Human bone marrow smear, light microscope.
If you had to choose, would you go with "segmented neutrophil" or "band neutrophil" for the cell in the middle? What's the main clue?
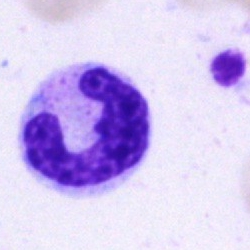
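It's a band neutrophil. The nucleus is one unsegmented band, curved into a horseshoe that opens toward the upper left.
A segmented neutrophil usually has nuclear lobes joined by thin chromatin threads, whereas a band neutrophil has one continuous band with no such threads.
The pale lilac cytoplasm carries a sparse scatter of fine pinkish granules.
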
